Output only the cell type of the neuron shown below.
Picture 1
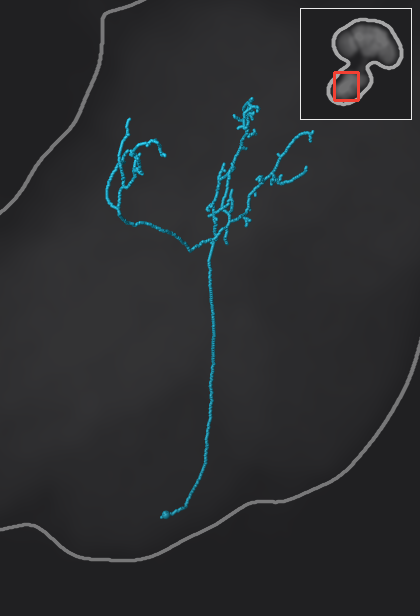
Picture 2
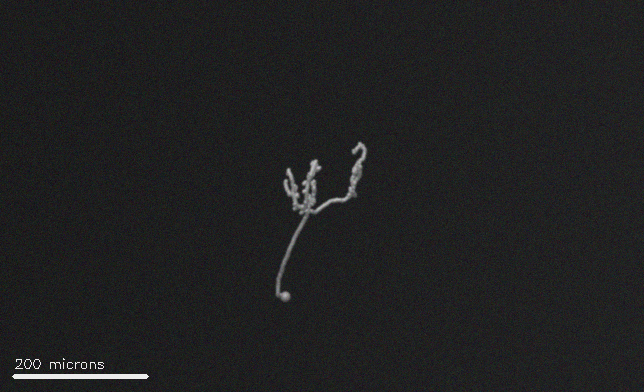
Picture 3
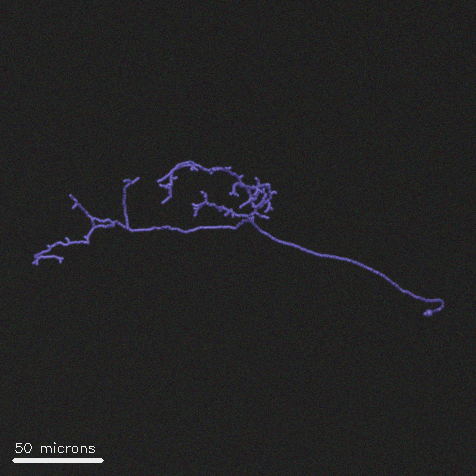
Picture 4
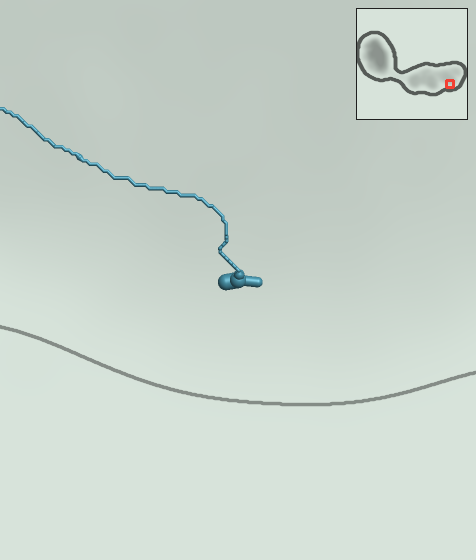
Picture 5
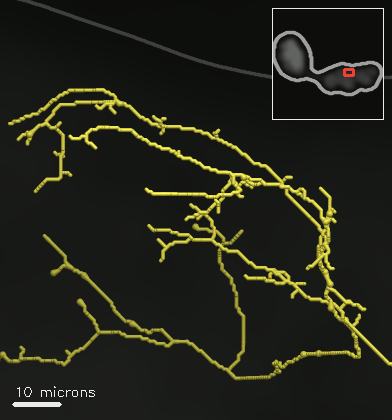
IN07B103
